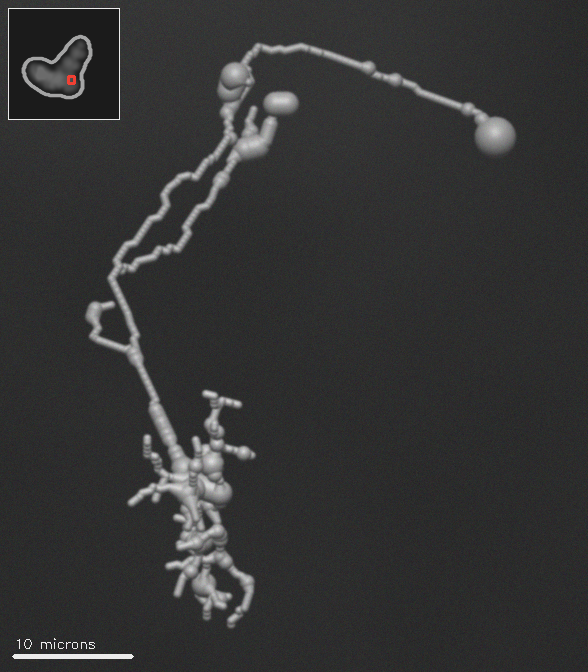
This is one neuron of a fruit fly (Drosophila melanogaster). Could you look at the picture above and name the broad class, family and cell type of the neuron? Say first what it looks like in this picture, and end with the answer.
The cell body can be seen at the upper right of the picture. From top to bottom in the picture it spans about 50 microns. This is an optic-lobe intrinsic neuron. The family is T. The cell type is T4d.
